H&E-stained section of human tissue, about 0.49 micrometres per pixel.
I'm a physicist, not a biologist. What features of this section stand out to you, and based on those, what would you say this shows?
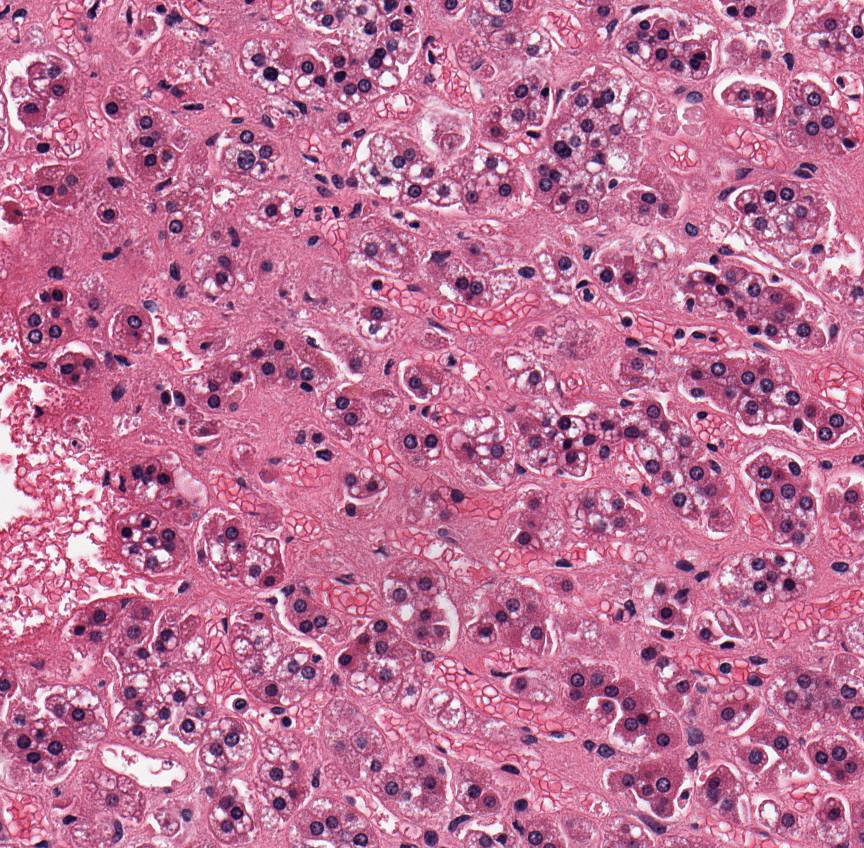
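Many of the polygonal cells show pale, finely vacuolated, foamy cytoplasm. Their nuclei are round and centrally placed. At the middle of the left edge the tissue is torn, leaving an empty space with loose red blood cells. The section is adrenal gland.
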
